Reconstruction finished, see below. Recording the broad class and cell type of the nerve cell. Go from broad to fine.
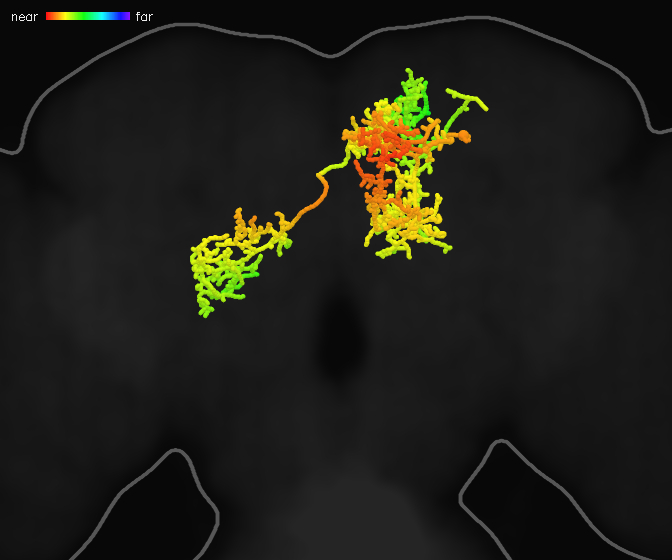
central-brain intrinsic neuron; CRE013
